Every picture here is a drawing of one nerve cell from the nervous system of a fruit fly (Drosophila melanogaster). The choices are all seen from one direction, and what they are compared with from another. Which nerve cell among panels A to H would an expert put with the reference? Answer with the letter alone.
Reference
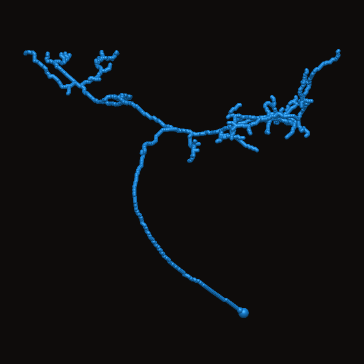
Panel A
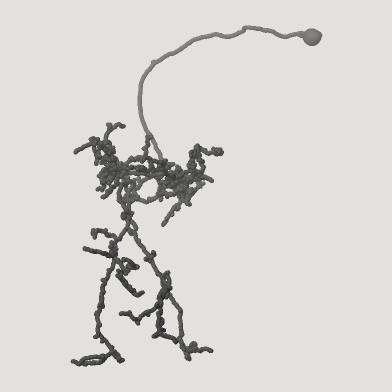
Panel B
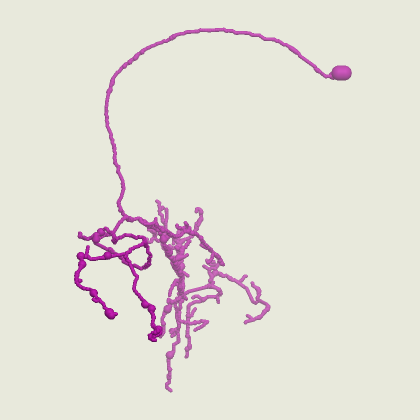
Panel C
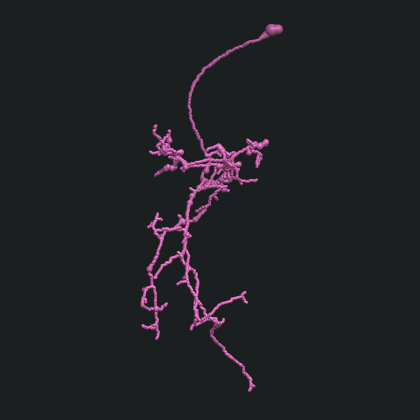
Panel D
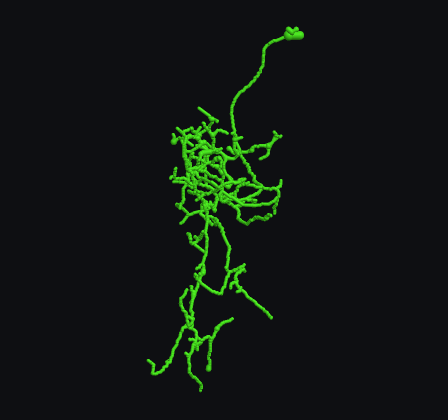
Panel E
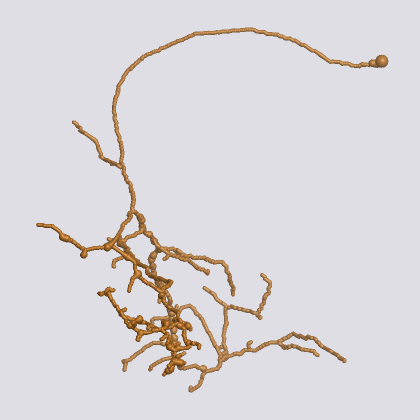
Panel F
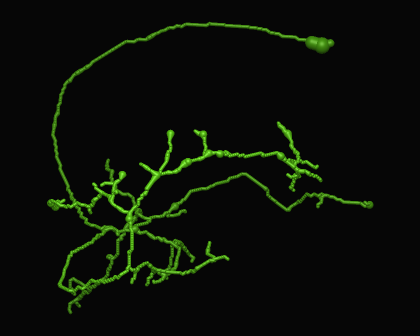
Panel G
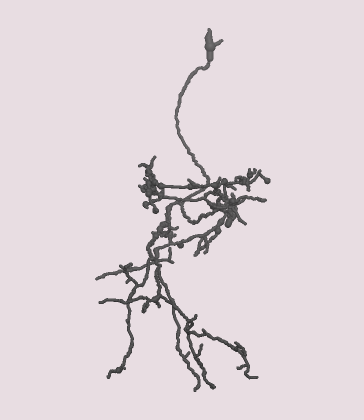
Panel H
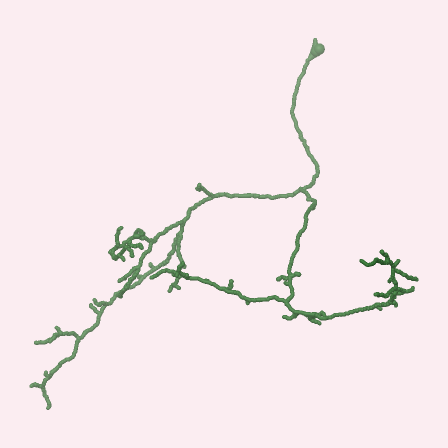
B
